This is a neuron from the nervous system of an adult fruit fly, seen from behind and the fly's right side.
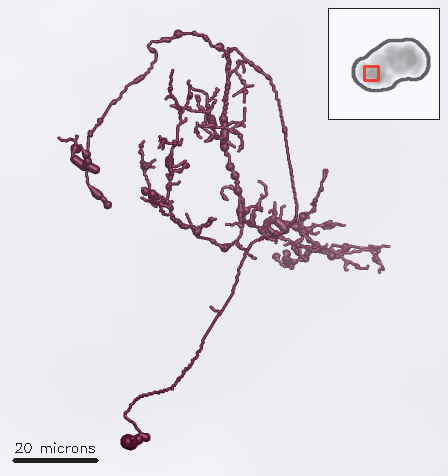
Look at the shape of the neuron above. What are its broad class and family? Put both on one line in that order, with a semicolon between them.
nerve-cord intrinsic neuron; hemilineage 02A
